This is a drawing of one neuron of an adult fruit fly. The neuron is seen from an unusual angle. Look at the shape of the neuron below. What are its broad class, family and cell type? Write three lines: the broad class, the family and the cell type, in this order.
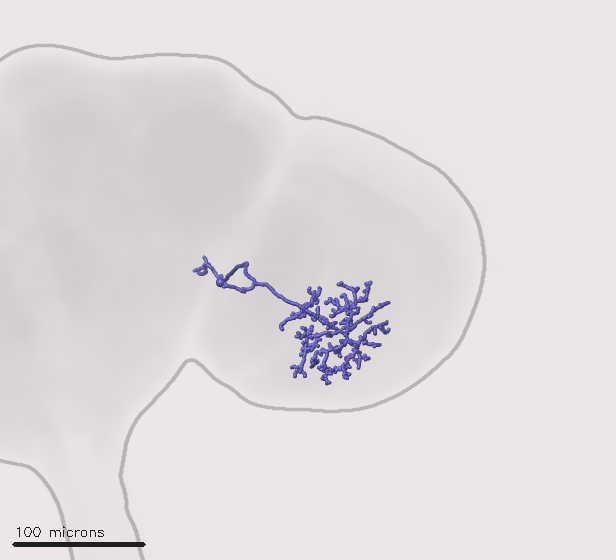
visual projection neuron
MeVP
MeVP4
